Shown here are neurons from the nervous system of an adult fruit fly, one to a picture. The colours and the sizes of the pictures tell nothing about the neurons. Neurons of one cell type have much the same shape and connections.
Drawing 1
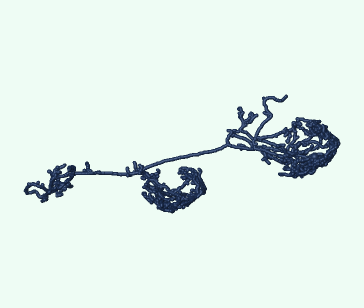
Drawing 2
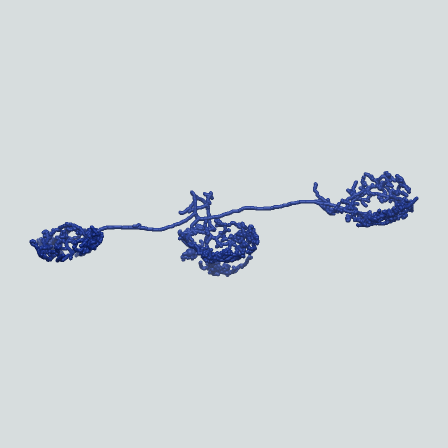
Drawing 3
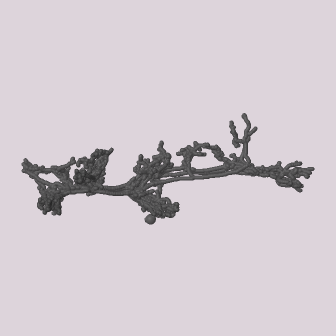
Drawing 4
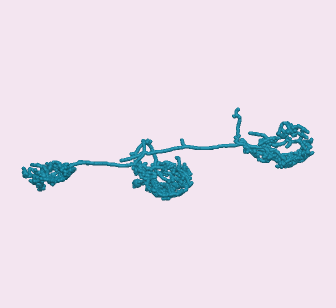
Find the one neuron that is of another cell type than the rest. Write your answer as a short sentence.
The neuron in drawing 3 is of another cell type than the rest.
